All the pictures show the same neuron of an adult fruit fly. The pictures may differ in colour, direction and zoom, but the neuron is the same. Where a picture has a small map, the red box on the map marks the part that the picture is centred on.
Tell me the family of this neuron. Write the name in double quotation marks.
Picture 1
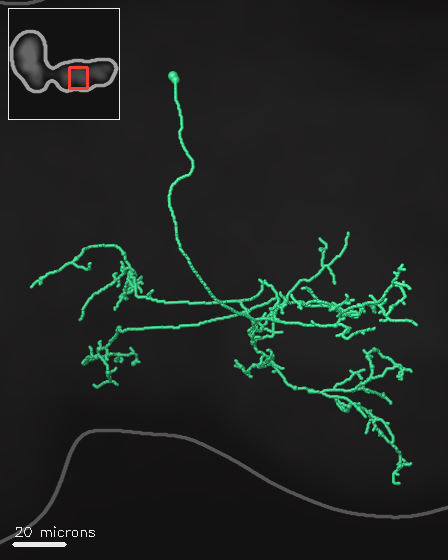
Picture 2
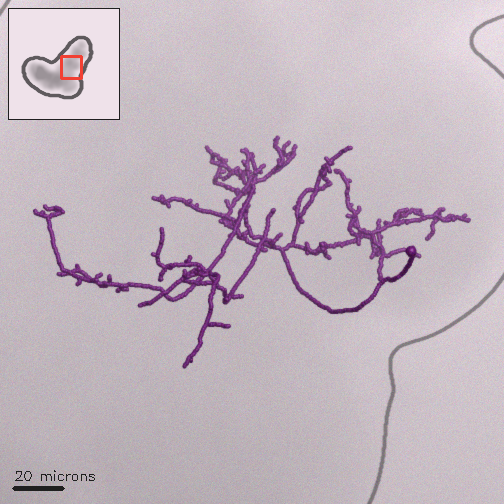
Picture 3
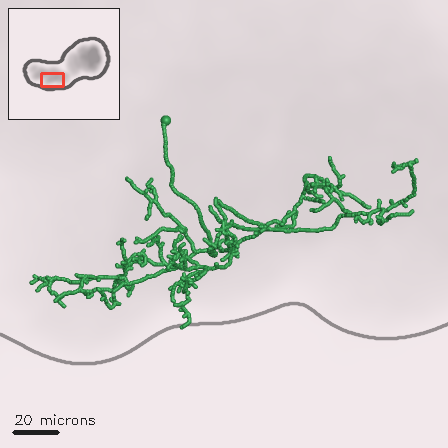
"hemilineage 09B"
